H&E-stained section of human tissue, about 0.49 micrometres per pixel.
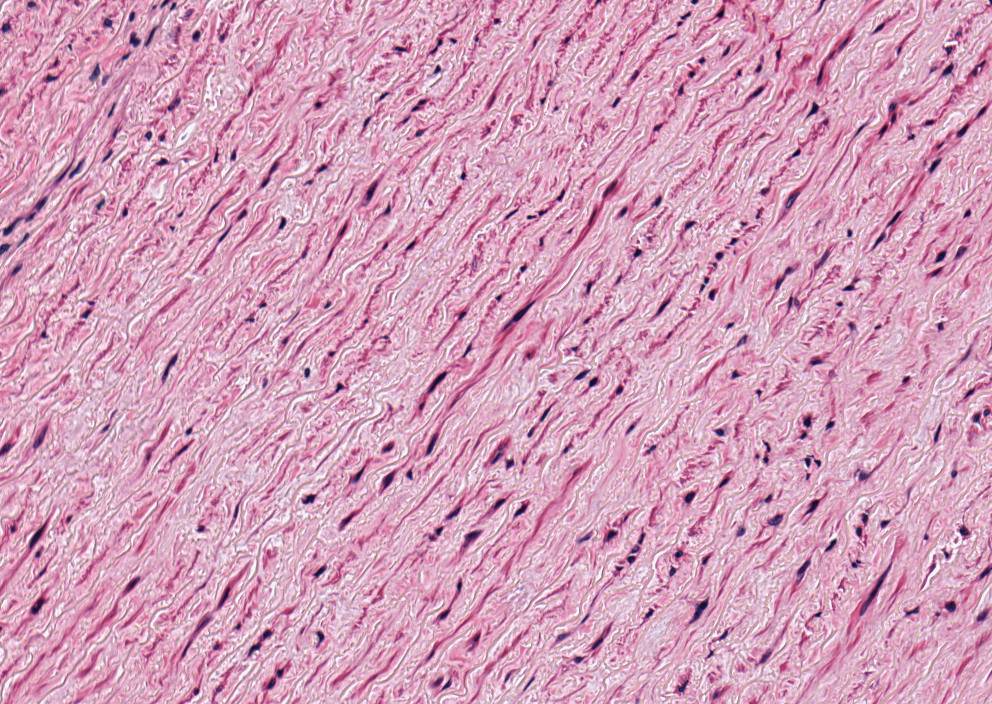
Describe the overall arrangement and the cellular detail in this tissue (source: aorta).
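Pink fibres run in parallel bundles diagonally, from lower left to upper right, across the whole field. The fibres are finely wavy rather than straight. Dark, slender, spindle-shaped nuclei lie with their long axes along the fibres. These nuclei are spread fairly evenly through the field and do not form clusters.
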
